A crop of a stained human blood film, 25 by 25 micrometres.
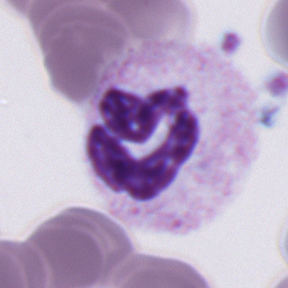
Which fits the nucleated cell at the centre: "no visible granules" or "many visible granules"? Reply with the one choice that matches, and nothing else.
Many visible granules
